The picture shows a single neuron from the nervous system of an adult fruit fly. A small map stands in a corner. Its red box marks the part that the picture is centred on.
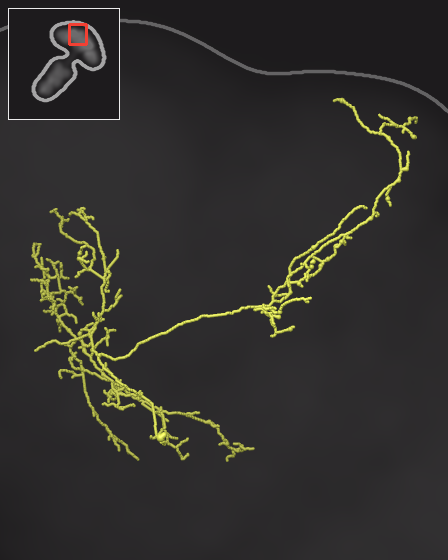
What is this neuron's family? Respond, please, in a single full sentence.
Family hemilineage DM3_dorso_lateral includes the neuron shown here.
